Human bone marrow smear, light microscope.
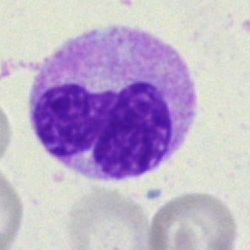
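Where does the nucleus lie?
In the lower half of the cell.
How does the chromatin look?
Dark purple and clumped, with paler patches between the clumps.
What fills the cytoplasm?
Fine pink-purple granules, set in pale pinkish-lilac cytoplasm.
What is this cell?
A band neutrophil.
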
